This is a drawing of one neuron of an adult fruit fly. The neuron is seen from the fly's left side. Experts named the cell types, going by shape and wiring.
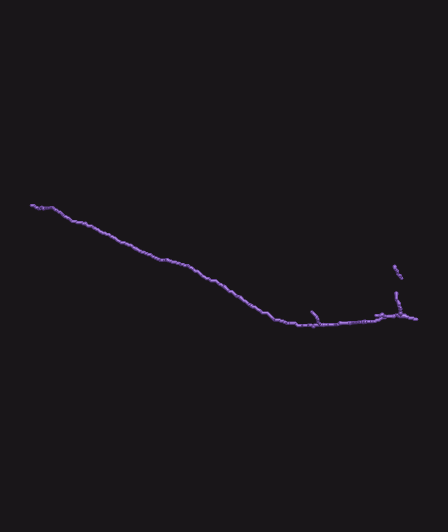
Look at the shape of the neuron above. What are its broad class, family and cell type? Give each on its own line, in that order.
sensory neuron entering the brain
class mechanosensory
JO-EV3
